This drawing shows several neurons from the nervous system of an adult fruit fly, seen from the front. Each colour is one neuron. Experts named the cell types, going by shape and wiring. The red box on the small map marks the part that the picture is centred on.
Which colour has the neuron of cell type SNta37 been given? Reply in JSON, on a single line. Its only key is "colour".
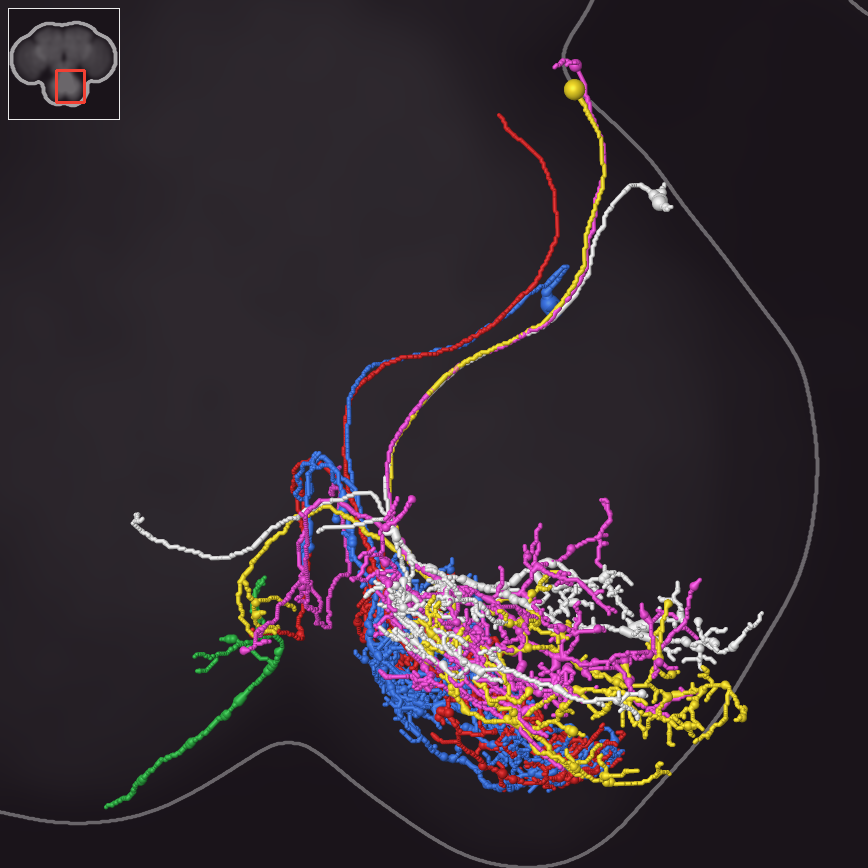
{"colour": "green"}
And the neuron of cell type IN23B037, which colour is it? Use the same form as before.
{"colour": "white"}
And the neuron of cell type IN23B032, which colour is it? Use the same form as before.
{"colour": "magenta"}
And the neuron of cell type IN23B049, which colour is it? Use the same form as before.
{"colour": "red"}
